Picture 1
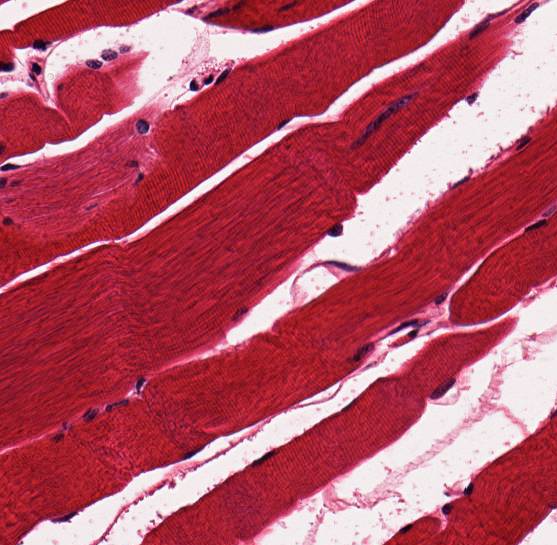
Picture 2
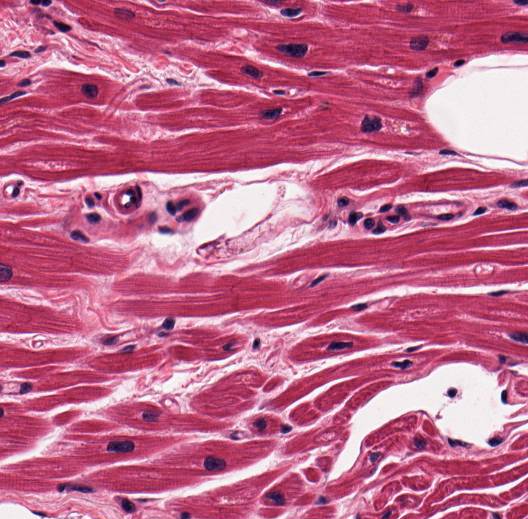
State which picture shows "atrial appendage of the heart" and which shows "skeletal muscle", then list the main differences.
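Skeletal muscle appears in picture 1; the atrial appendage of the heart appears in picture 2. In the skeletal muscle, long parallel fibres run diagonally from lower left to upper right, with deep, intense red cytoplasm and flattened, elongated nuclei at the fibre edges rather than the centres. The atrial appendage fibres instead branch and join their neighbours, with scanty pale connective tissue carrying small dark elongated nuclei between them. A small thin-walled blood vessel with an open pale lumen lies among them near the centre.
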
